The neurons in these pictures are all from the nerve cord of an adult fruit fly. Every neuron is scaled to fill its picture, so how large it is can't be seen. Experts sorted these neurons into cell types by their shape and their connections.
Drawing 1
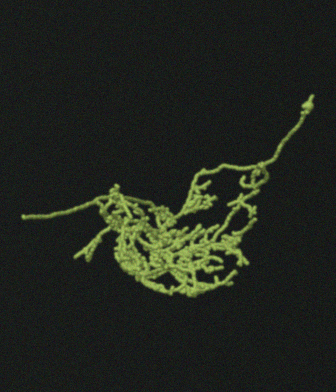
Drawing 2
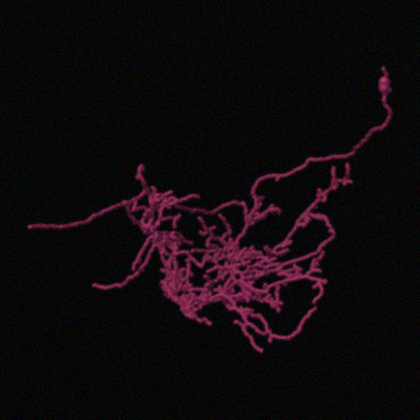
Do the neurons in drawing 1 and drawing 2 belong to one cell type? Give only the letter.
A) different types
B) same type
B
